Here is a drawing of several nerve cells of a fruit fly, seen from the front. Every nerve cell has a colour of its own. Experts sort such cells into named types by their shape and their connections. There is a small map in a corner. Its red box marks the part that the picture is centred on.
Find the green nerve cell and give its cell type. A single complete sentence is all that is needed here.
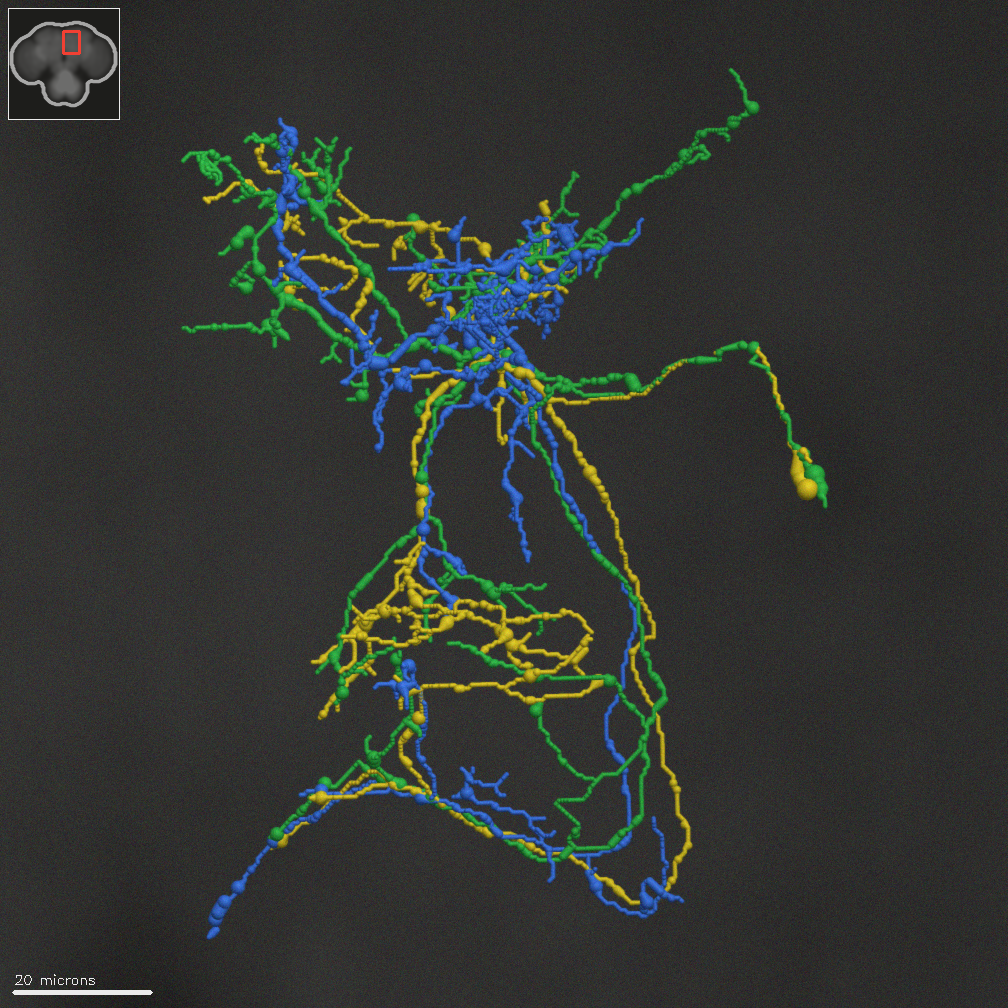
The cell type of the nerve cell here is SMP111.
